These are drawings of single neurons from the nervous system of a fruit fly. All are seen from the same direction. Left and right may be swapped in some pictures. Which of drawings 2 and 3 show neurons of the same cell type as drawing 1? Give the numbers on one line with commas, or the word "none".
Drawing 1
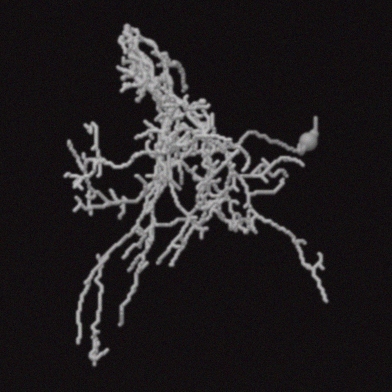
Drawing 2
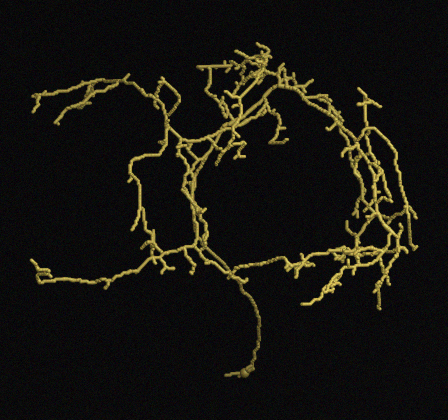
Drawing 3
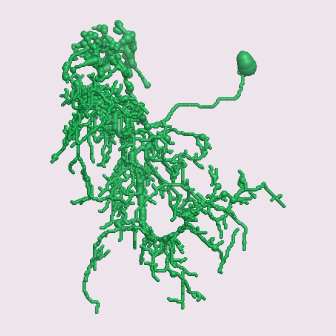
3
